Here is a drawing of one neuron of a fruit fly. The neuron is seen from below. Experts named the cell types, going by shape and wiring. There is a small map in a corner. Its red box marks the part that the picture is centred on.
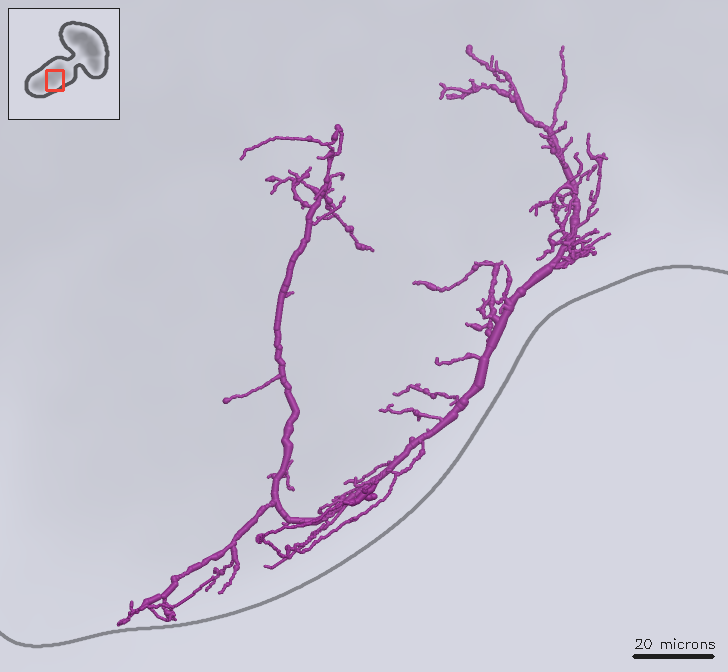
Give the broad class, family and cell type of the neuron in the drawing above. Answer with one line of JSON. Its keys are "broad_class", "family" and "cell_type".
{"broad_class": "nerve-cord intrinsic neuron", "family": "hemilineage 13A", "cell_type": "IN13A022"}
